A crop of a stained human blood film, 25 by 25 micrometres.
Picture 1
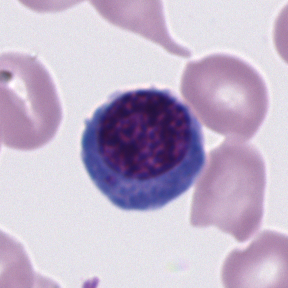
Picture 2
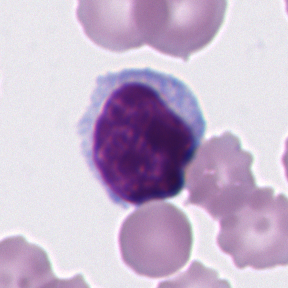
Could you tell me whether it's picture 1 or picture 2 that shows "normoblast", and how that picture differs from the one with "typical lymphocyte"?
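The normoblast is in picture 1, and the typical lymphocyte is in picture 2. The normoblast is about 11 micrometres across and the typical lymphocyte about 12. As far as I can see, the normoblast's nucleus is round, about 8 micrometres across, with chromatin coarsely clumped into dark purple blocks and paler gaps, and no visible nucleoli; the typical lymphocyte's is a single rounded mass without lobes.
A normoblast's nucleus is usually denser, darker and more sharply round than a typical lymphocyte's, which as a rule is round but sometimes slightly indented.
The share of the cell taken by the nucleus also differs, about 50% in the normoblast against about 70% in the typical lymphocyte. In the normoblast the nucleus lies toward the top of the cell.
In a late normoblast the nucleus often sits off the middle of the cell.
Then colour: the normoblast's cytoplasm is deep blue, the typical lymphocyte's pale blue, with no distinct granules in it.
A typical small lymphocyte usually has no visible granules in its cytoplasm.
The normoblast's outline is round and smooth, whereas the typical lymphocyte is roughly round with a ragged left edge.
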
